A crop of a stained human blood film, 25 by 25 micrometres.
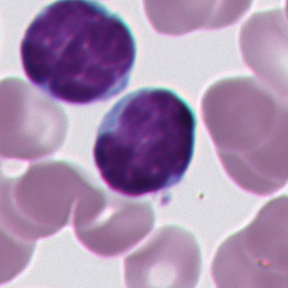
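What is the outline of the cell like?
Round and smooth.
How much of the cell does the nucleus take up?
Almost all of it; its chromatin is dense, dark purple and clumped.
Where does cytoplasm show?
As a narrow pale blue crescent at the upper left.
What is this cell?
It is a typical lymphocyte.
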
